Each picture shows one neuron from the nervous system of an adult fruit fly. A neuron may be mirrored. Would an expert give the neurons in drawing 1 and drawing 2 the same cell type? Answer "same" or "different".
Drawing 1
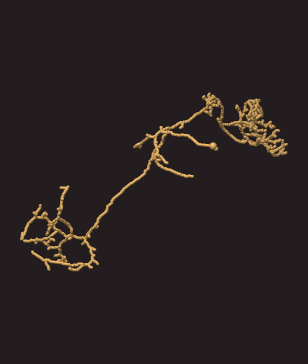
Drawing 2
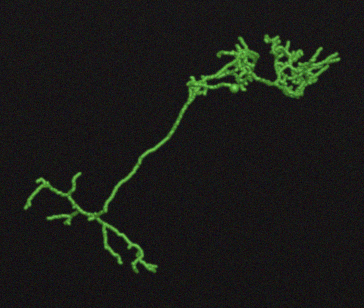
different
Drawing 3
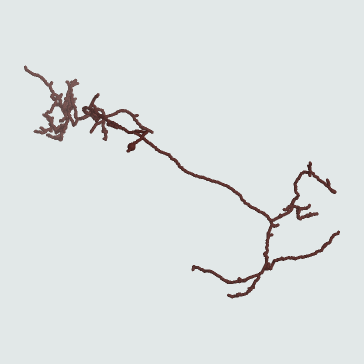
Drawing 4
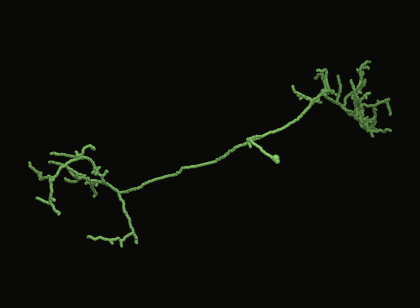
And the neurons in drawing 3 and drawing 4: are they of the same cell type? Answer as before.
different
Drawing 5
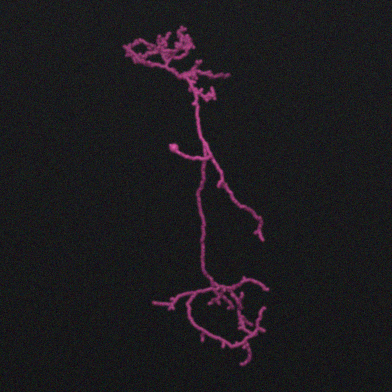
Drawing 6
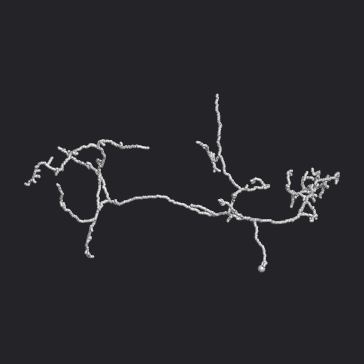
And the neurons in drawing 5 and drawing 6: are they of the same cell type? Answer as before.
different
